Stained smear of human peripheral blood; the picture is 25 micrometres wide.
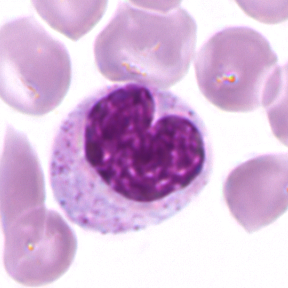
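Band neutrophil, the nucleated cell at the centre of this stained blood smear. Outline round and smooth. Nucleus bean-shaped, notched on its upper side, off-centre toward the right of the cell. No nucleoli visible.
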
